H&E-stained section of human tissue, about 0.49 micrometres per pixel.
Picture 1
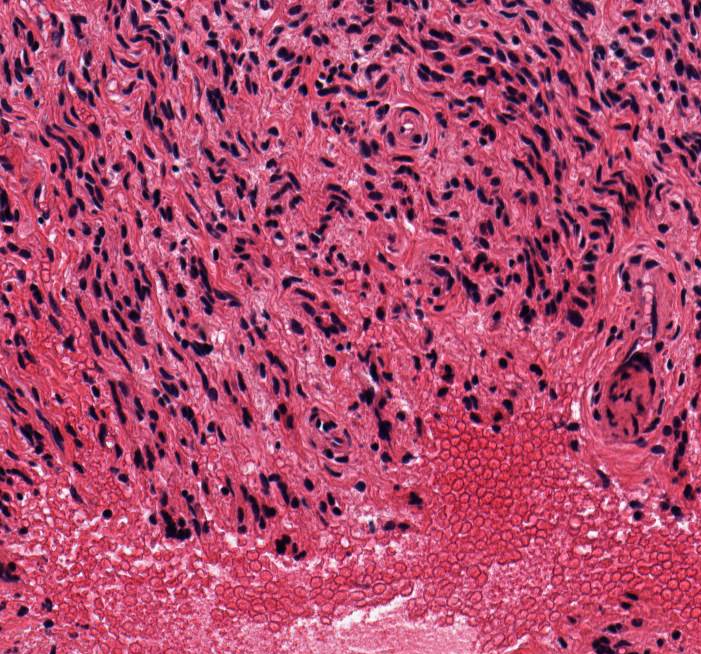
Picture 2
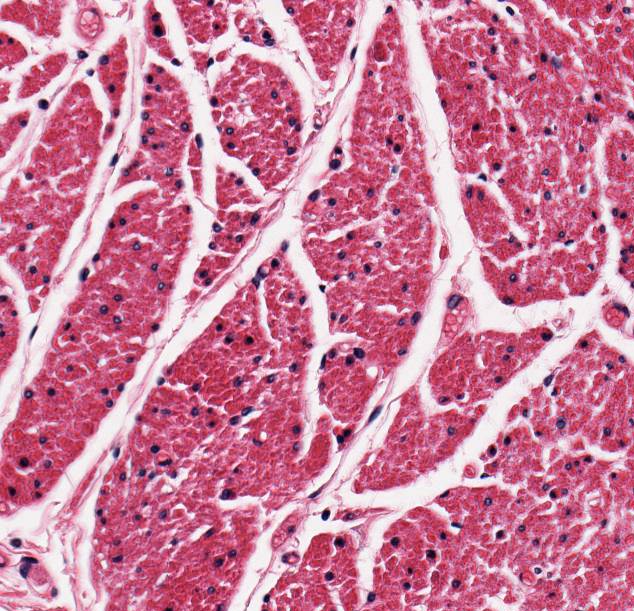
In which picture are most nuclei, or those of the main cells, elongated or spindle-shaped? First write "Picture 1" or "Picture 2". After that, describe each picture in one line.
Picture 1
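What picture 1 shows: The cells have elongated, dark-staining nuclei, many of them tapered or slightly wavy.
What picture 2 shows: The nuclei are small, round and darkly stained, and lie scattered singly throughout the bundles.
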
